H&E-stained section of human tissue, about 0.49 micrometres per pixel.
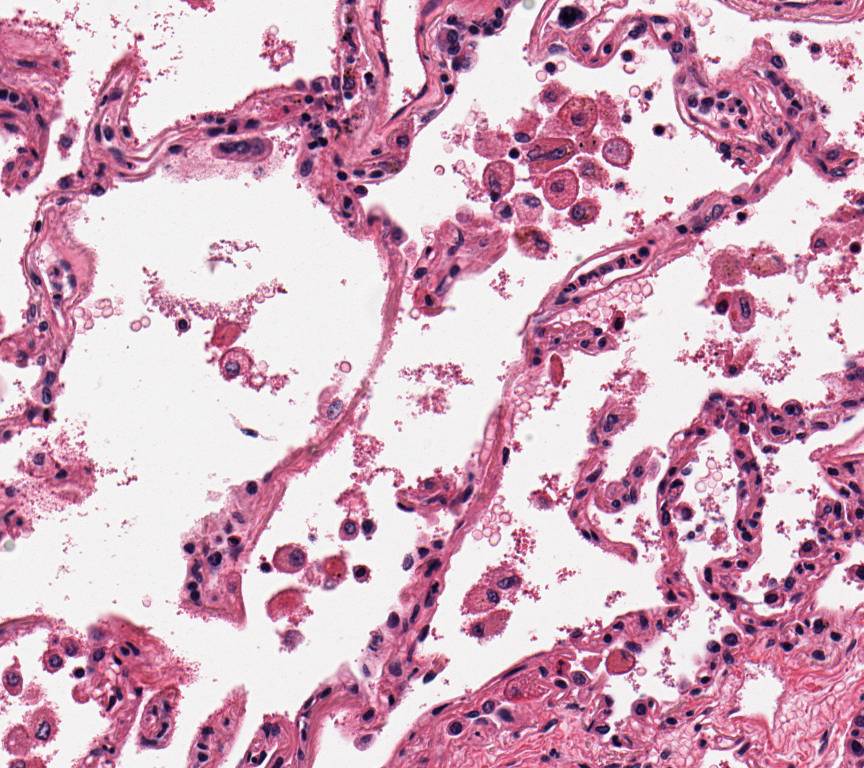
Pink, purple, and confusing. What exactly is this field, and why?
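Alveolus, I think, is what this field mainly shows. Most of it is open, empty space cut up by thin, branching pink walls.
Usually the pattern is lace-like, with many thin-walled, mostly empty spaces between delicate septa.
Those walls are lined mostly by flattened cells with elongated dark nuclei.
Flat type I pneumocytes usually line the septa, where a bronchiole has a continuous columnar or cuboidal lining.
Free at upper centre floats a loose cluster of large rounded cells.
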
